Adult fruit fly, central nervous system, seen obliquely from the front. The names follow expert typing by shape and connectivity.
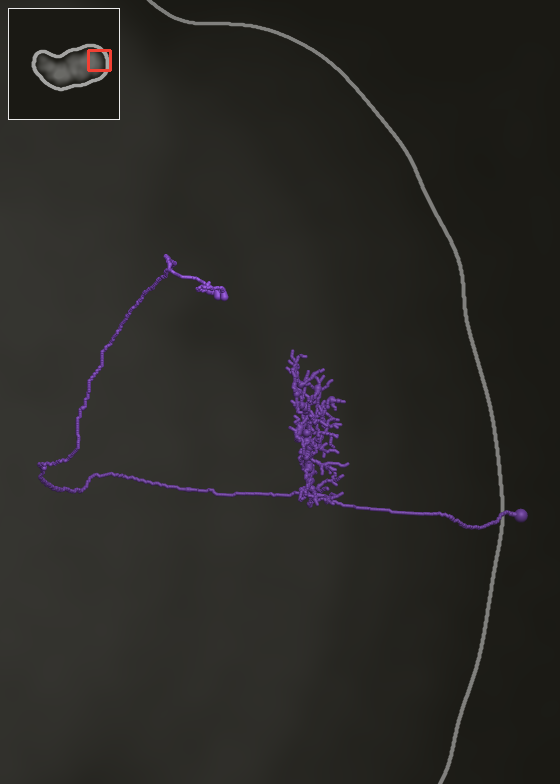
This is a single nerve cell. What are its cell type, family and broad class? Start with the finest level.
MeTu3c; MeTu; visual projection neuron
